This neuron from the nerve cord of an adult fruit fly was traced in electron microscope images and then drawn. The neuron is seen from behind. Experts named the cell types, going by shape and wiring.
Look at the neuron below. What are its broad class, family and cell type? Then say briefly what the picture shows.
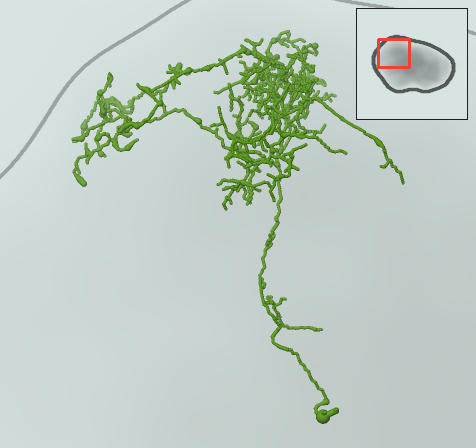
It is an efferent neuron of the nerve cord. Its family is hemilineage 00B. The cell type is EN00B003. Dozens of branch ends can be seen. In this view it is about as wide as it is tall.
